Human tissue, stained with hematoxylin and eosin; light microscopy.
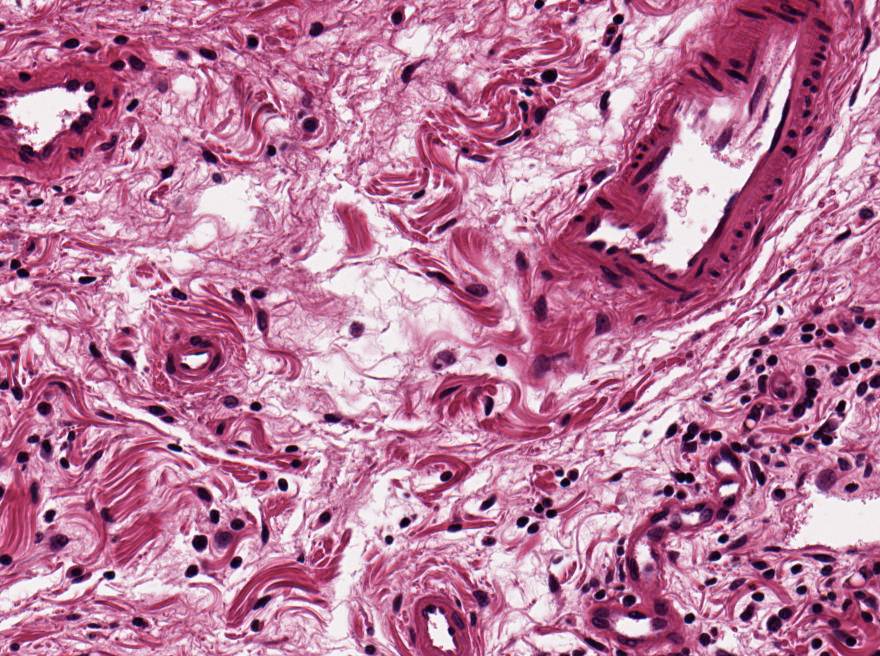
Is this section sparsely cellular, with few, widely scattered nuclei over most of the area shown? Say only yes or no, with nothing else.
Yes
